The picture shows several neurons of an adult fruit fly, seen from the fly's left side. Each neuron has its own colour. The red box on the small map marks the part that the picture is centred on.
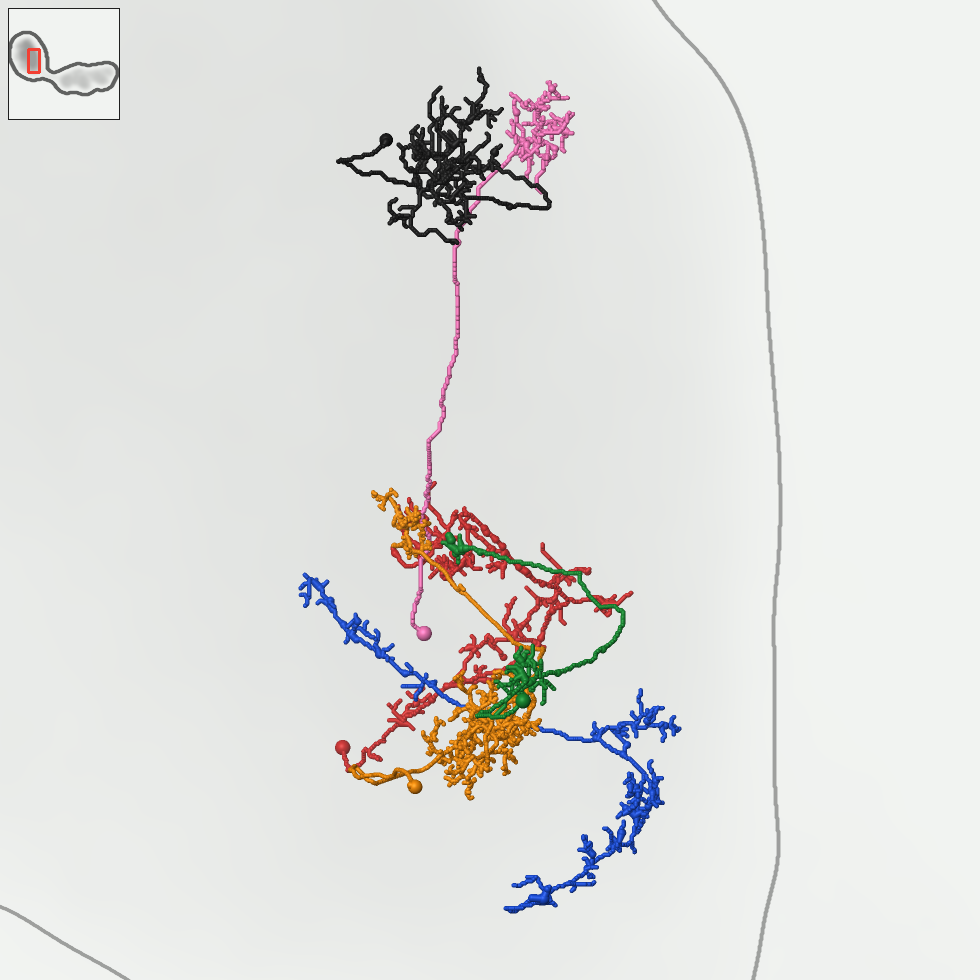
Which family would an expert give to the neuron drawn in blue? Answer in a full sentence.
The family is TmY.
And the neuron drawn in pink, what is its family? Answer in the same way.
The family is Li.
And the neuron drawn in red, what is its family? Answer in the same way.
The family is TmY.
